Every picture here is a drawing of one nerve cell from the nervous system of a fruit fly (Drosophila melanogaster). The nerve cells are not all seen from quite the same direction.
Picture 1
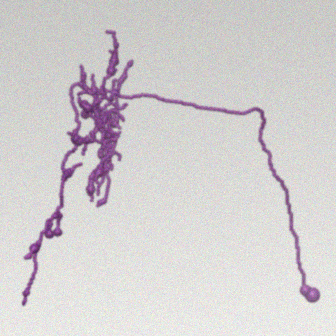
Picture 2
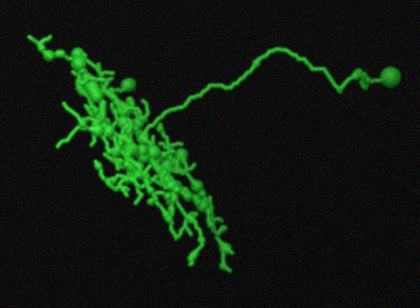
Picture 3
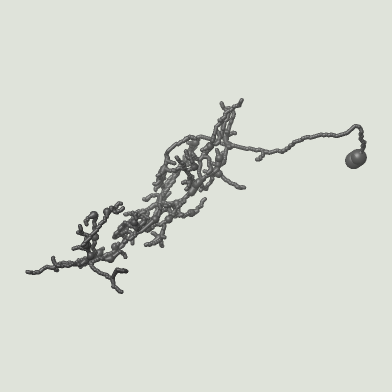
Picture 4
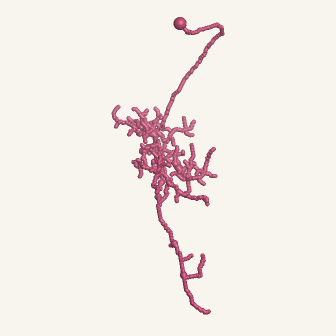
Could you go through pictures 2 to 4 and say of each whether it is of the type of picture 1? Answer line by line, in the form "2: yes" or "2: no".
2: no
3: no
4: yes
